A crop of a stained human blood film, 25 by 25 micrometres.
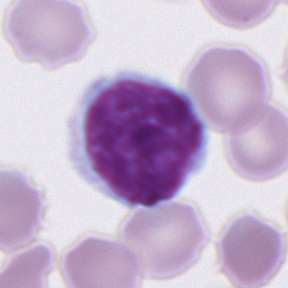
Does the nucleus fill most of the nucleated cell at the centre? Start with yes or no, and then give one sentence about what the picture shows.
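Yes. The cytoplasm forms only a thin rim around the nucleus.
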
